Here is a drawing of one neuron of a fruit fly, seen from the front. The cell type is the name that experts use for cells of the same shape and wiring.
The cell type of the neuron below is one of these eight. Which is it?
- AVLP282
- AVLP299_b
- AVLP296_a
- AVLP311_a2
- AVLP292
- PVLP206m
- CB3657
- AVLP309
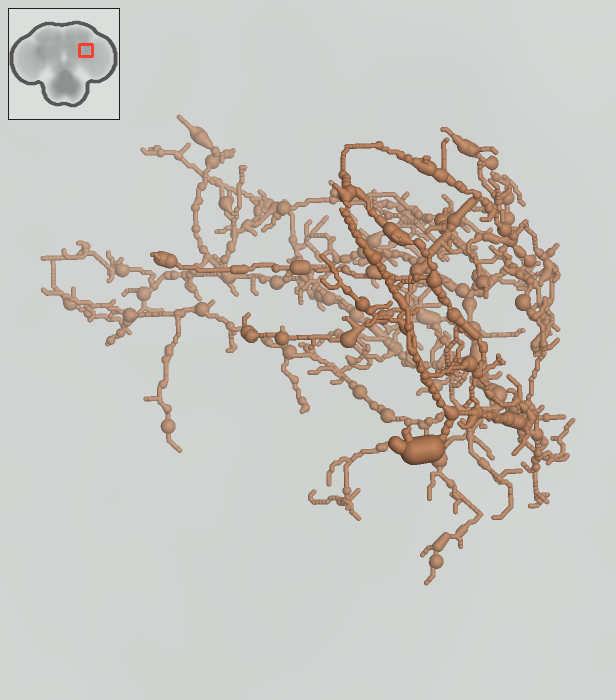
AVLP311_a2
